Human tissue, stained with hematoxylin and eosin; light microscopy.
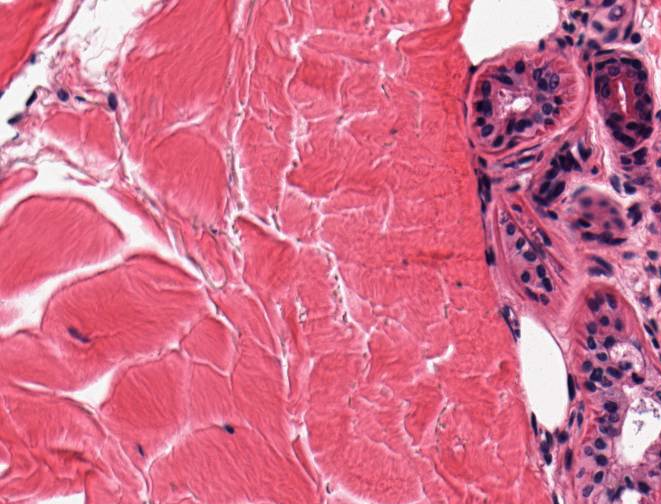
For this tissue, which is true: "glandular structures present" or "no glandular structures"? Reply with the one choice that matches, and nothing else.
Glandular structures present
